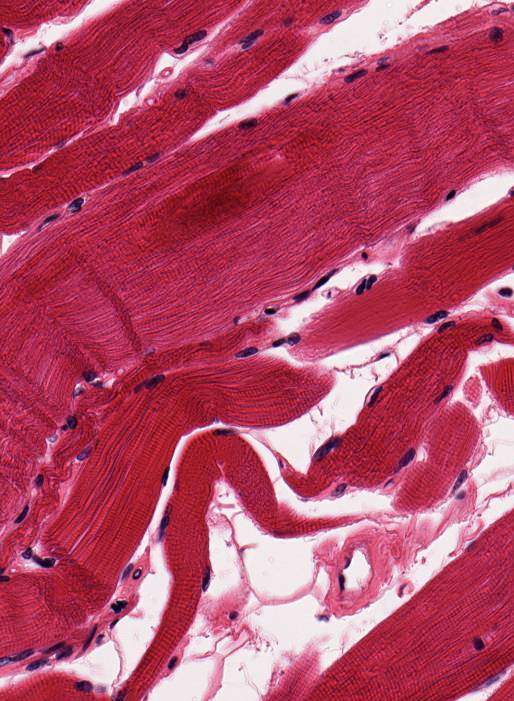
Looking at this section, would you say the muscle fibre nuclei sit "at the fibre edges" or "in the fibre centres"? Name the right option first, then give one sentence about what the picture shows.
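At the fibre edges. The muscle nuclei are dark, flattened and elongated, and lie at the edges of the fibres.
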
